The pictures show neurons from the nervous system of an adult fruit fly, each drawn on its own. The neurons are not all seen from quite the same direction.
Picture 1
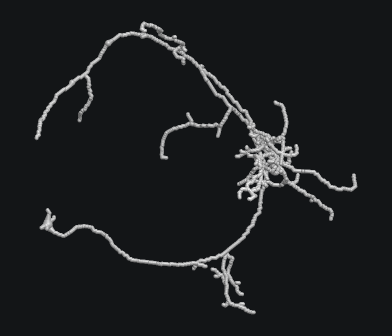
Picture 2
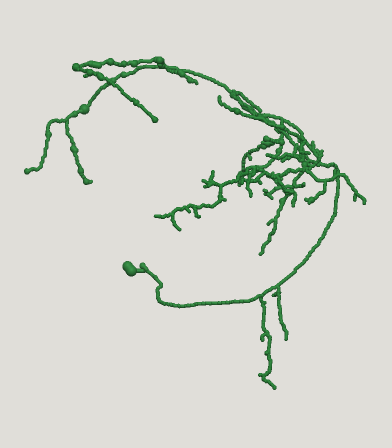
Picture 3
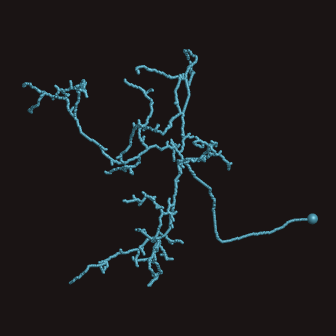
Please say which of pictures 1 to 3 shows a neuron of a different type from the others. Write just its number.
3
